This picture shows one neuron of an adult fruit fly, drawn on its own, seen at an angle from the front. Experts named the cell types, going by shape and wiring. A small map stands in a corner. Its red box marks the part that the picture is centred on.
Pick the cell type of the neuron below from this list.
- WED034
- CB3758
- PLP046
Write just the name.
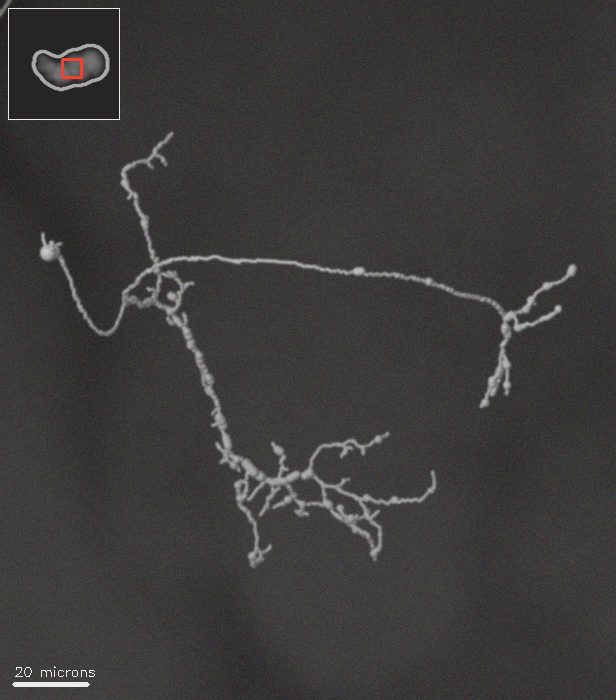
WED034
